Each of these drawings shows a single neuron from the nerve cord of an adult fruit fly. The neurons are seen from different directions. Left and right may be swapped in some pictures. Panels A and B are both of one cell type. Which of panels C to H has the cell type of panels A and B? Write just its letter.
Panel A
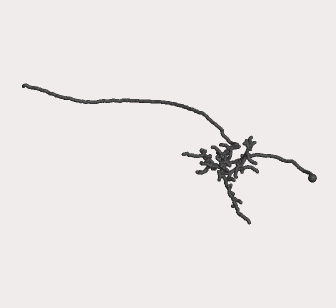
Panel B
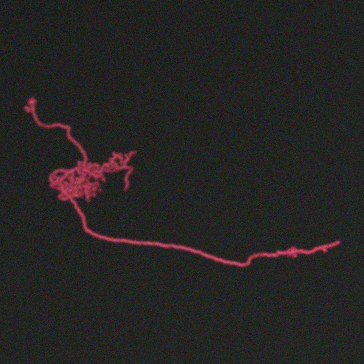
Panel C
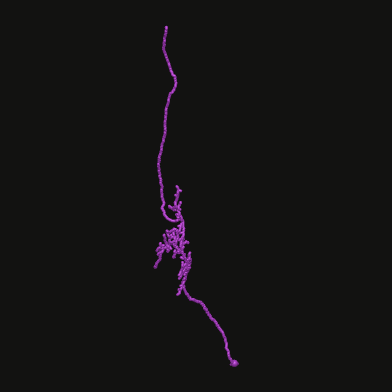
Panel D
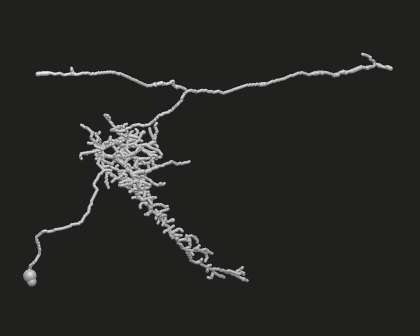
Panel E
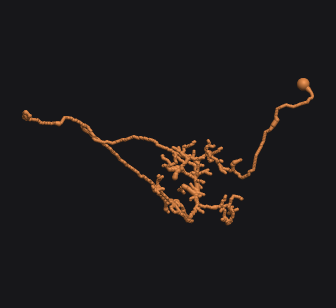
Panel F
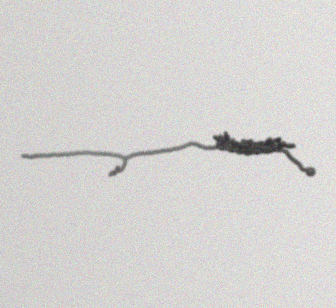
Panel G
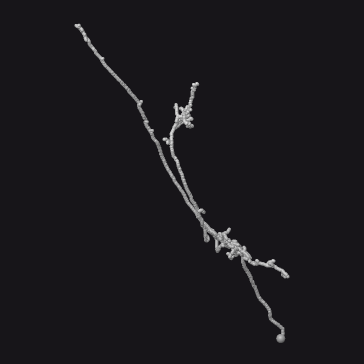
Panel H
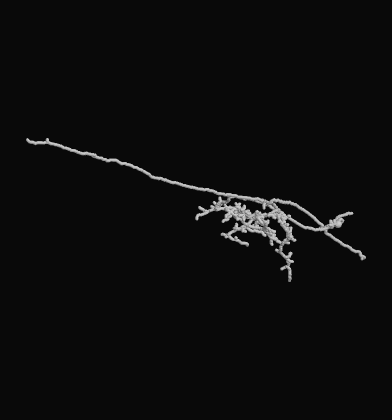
G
